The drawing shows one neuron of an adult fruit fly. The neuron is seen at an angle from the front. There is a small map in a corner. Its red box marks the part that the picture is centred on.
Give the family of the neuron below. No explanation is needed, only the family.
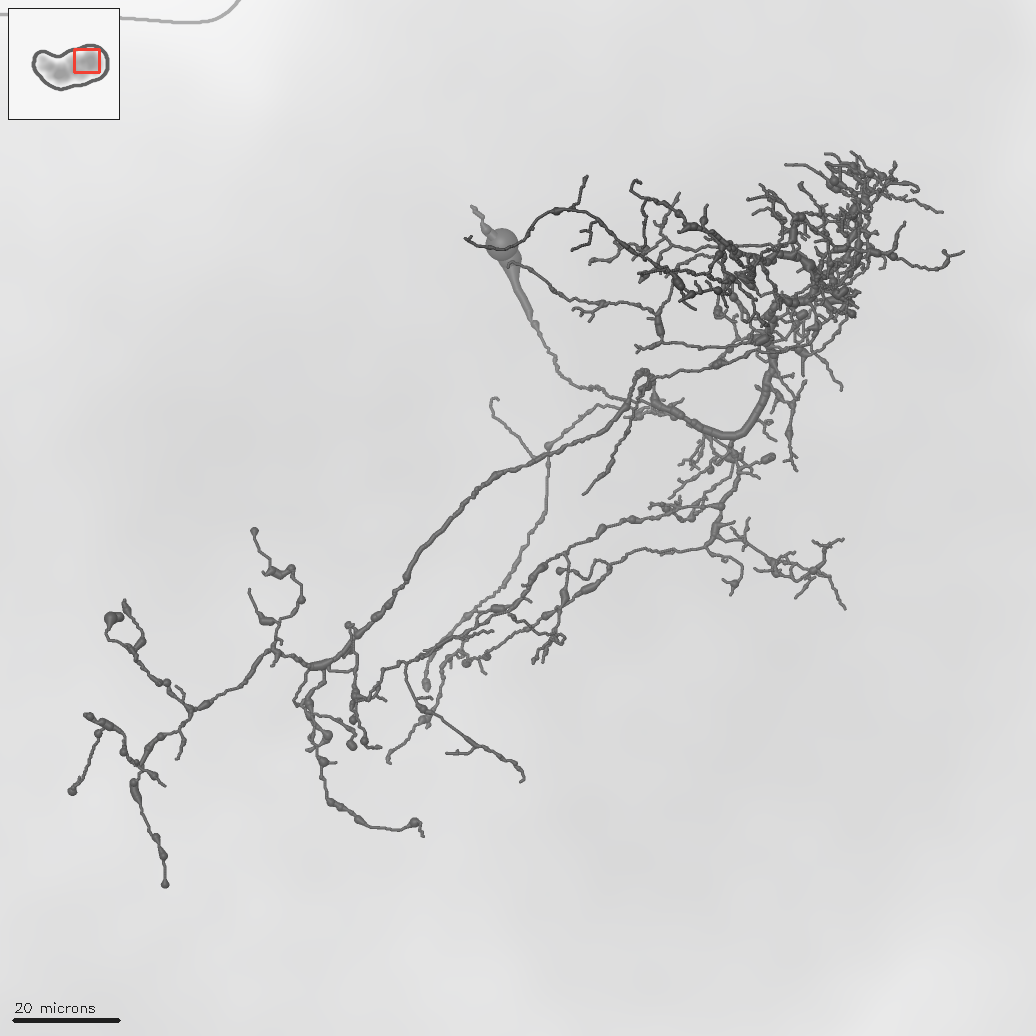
hemilineage DL2_ventral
